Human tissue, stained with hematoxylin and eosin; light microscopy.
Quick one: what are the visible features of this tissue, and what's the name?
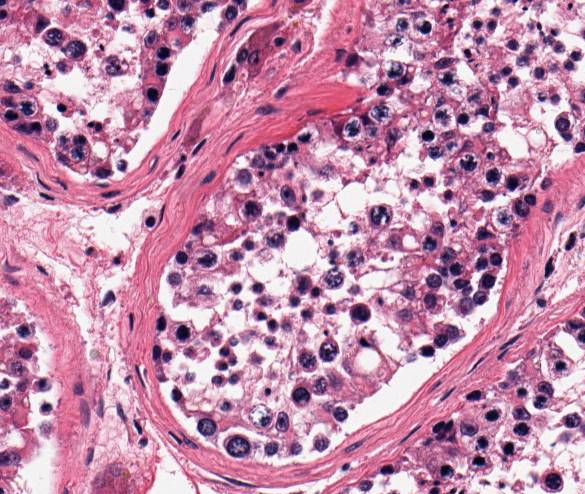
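Several rounded tubules in cross-section: one large, central; others partial, at edges. Layered walls: flattened, elongated dark nuclei parallel to the outline. Inside, many cells have pale, clear or vacuolated cytoplasm, with empty-looking spaces between. Between tubules lies pale pink loose fibrous tissue. Tissue: testis.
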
